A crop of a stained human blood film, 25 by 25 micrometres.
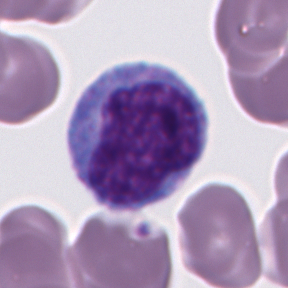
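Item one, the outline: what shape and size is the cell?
Round and smooth, about 13 micrometres across.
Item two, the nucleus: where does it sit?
Off-centre toward the right, filling about 60% of the cell's area and leaving the widest band of cytoplasm on the left.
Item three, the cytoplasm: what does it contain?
No distinct granules and no visible vacuoles.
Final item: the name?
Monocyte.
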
